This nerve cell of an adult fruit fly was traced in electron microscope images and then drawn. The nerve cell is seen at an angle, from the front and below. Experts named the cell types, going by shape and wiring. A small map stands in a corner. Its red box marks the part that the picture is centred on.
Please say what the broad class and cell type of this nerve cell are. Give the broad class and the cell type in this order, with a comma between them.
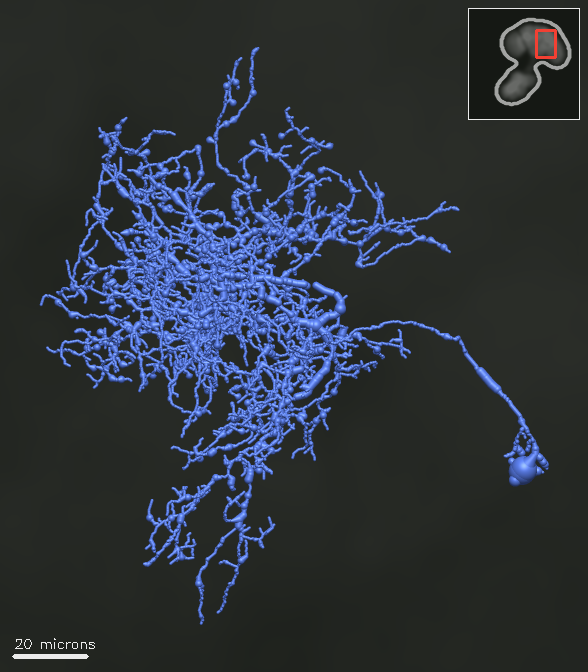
central-brain intrinsic neuron, VES001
